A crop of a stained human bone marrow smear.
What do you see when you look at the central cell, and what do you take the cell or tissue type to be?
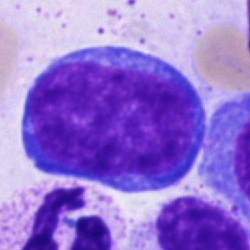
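Oval in outline and wider than it is tall, this cell has a smooth surface without projections. Its chromatin is dark purple, mottled with paler patches. The cytoplasm contains no visible granules. The cell shown is a proerythroblast.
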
